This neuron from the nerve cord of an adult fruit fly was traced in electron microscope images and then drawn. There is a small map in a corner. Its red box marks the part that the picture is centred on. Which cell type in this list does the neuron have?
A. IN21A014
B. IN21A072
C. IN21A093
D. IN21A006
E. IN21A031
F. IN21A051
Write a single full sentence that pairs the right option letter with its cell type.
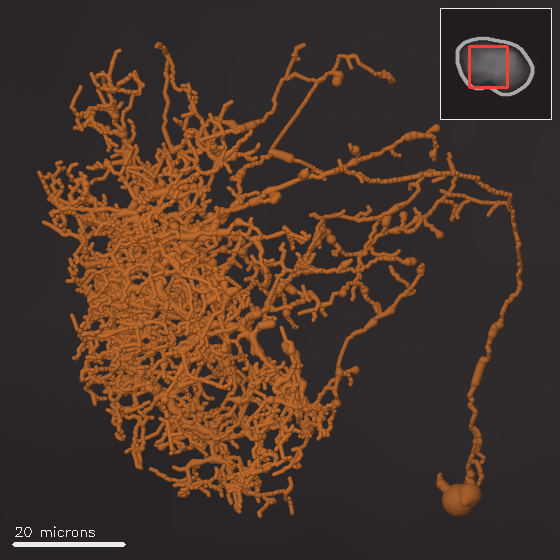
Among the options, D names the cell type of the neuron, namely IN21A006.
